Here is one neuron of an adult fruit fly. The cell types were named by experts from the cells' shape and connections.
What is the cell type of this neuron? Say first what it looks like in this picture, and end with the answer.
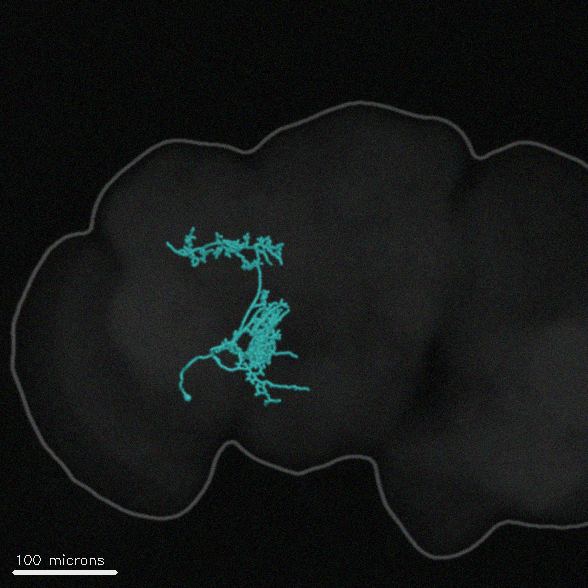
By the scale bar it is about 180 microns tall in this view. In this view it is taller than it is wide. Its broad class is central-brain intrinsic neuron. Its cell type is VES017.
